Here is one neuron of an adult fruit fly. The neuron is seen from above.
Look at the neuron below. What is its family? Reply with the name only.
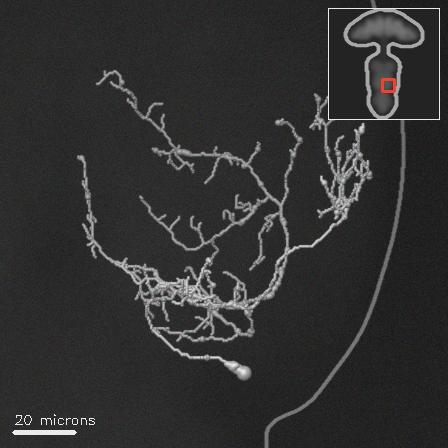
hemilineage 03A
